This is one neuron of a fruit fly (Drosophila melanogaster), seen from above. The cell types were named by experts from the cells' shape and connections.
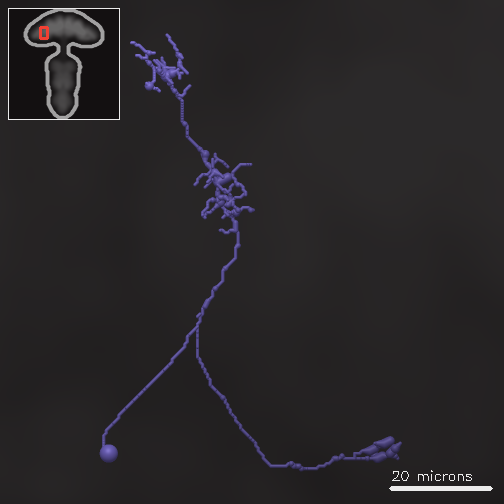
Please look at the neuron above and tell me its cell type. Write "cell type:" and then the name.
cell type: T2a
